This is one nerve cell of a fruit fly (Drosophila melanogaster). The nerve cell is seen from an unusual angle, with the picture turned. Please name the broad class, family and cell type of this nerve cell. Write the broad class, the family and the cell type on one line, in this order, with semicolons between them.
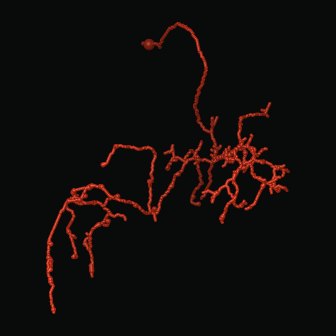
central-brain intrinsic neuron; hemilineage VPNl&d1_dorsal; CB2051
